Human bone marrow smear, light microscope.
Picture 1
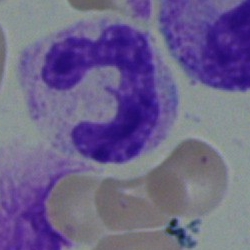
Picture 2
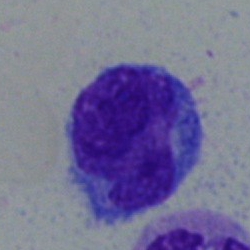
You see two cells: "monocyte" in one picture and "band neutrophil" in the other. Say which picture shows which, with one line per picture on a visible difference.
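Picture 1: band neutrophil. Fine violet granules are scattered through the cytoplasm.
Picture 2: monocyte. No granules are visible in the cytoplasm.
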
